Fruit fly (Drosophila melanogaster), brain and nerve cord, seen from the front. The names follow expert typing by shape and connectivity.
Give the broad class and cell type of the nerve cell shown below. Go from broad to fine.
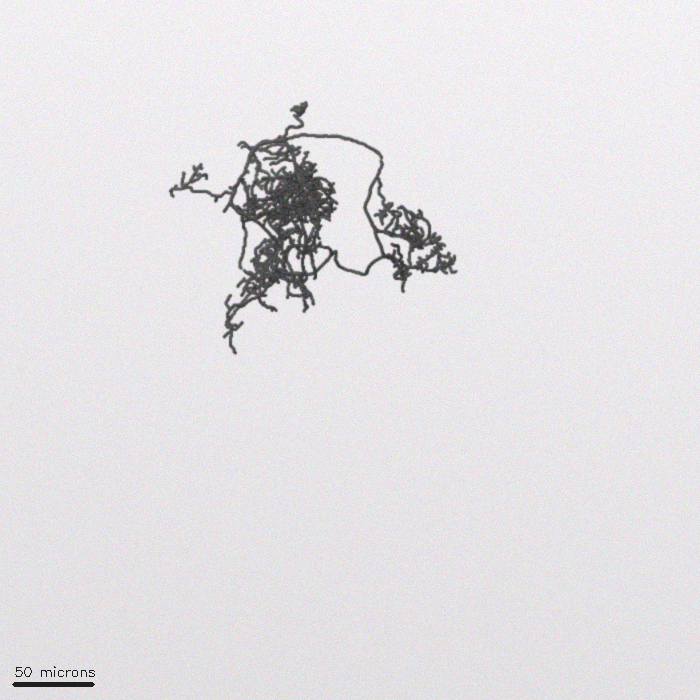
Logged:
central-brain intrinsic neuron; CRE107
